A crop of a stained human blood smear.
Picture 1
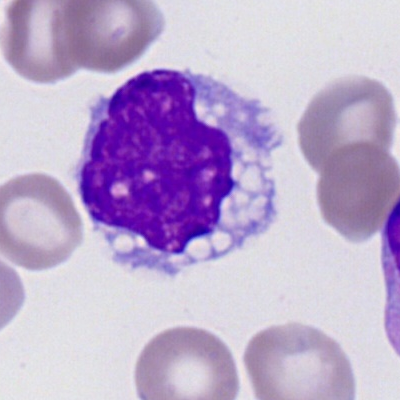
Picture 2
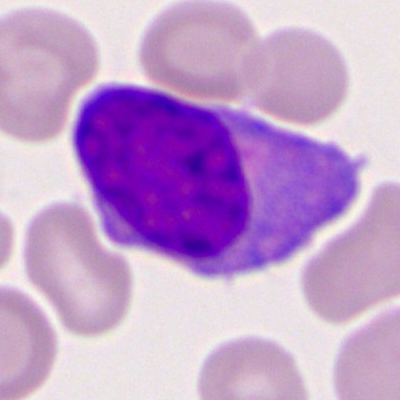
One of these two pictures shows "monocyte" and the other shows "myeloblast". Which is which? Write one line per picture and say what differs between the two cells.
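Picture 1 – monocyte. Many small round clear vacuoles crowd the cytoplasm along the right and lower side.
Picture 2 – myeloblast. No vacuoles are seen in the cytoplasm.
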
